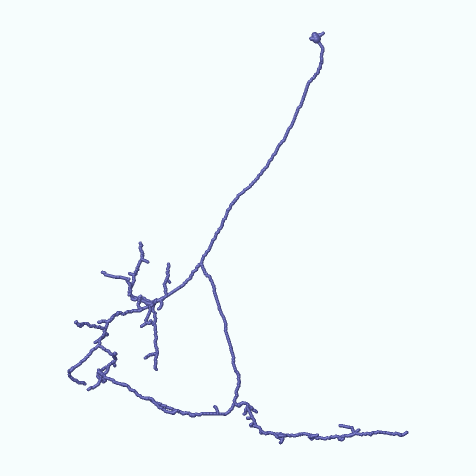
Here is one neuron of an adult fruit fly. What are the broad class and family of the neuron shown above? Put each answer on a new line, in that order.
central-brain intrinsic neuron
hemilineage SMPad2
